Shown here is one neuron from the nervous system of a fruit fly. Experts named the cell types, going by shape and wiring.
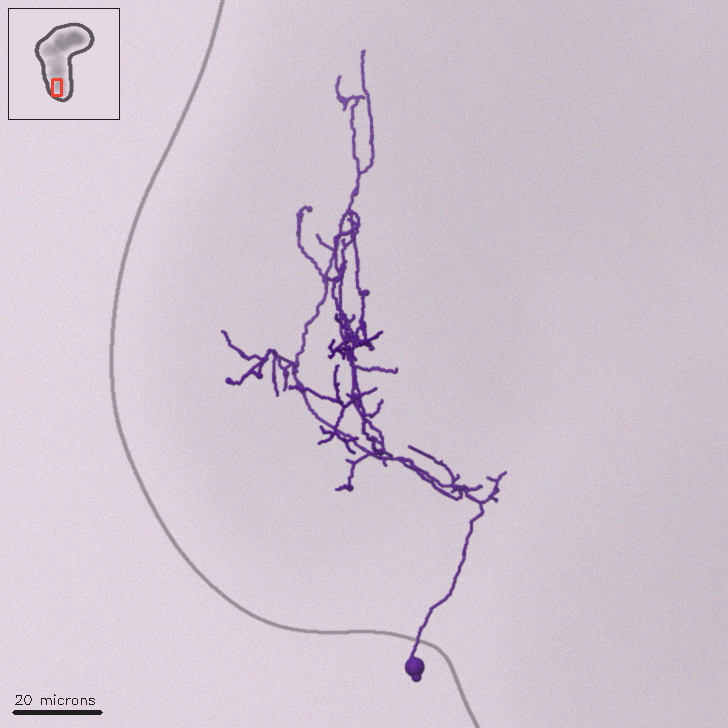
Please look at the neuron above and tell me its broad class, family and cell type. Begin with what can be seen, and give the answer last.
The cell body is at the bottom of the picture. From top to bottom in the picture it spans about 150 microns. The picture shows dozens of branch ends. This is a nerve-cord intrinsic neuron. The family is hemilineage 20A.22A. Its cell type is IN20A.22A090.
